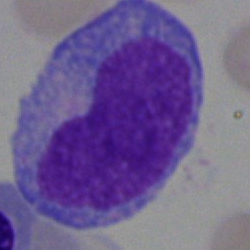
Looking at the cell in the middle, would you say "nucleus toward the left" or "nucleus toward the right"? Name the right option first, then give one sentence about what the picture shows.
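Nucleus toward the right. The nucleus lies toward the right of the cell, leaving a wider band of cytoplasm on the left.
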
